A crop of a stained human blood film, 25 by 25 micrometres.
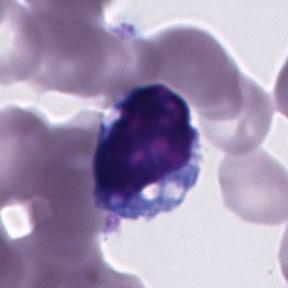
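Typical lymphocyte from a peripheral blood smear. First, the nucleus fills most of the cell; second, its chromatin stains dense and dark purple-blue. Third, several clear vacuoles sit in the cytoplasm below the nucleus, and last, the lower edge is ragged with small blebs.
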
